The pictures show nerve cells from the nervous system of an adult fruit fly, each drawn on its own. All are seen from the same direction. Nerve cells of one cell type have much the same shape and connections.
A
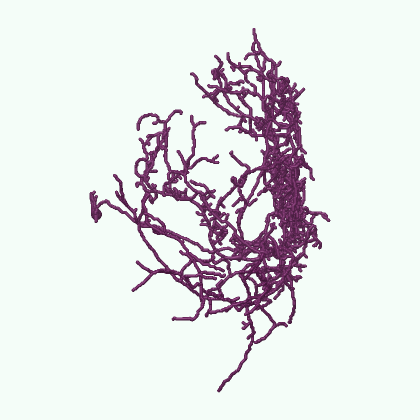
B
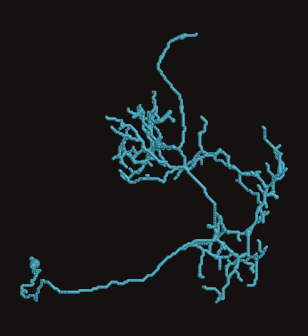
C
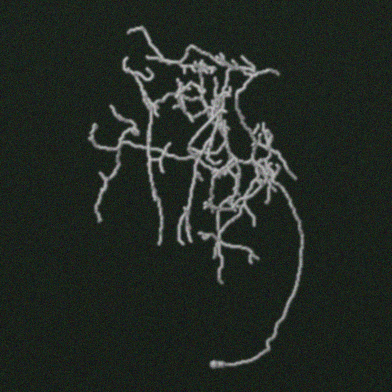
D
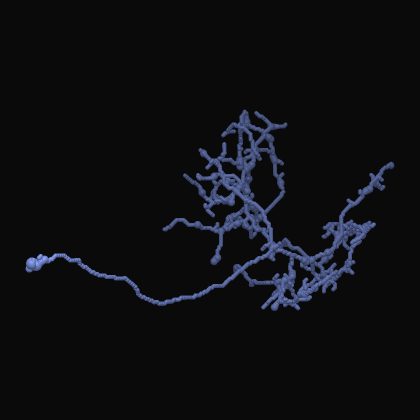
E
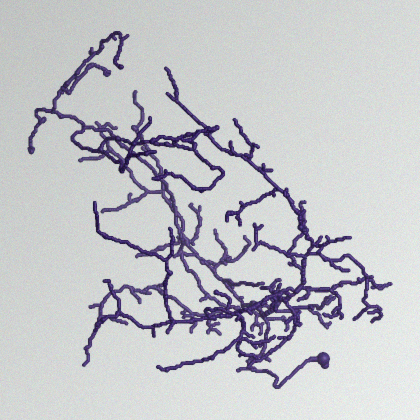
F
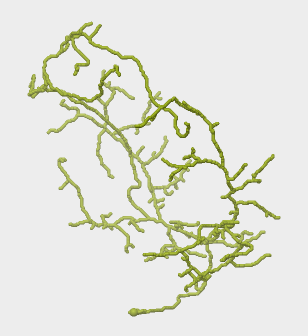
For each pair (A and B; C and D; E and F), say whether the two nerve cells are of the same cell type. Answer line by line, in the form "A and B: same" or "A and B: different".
A and B: different
C and D: different
E and F: same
